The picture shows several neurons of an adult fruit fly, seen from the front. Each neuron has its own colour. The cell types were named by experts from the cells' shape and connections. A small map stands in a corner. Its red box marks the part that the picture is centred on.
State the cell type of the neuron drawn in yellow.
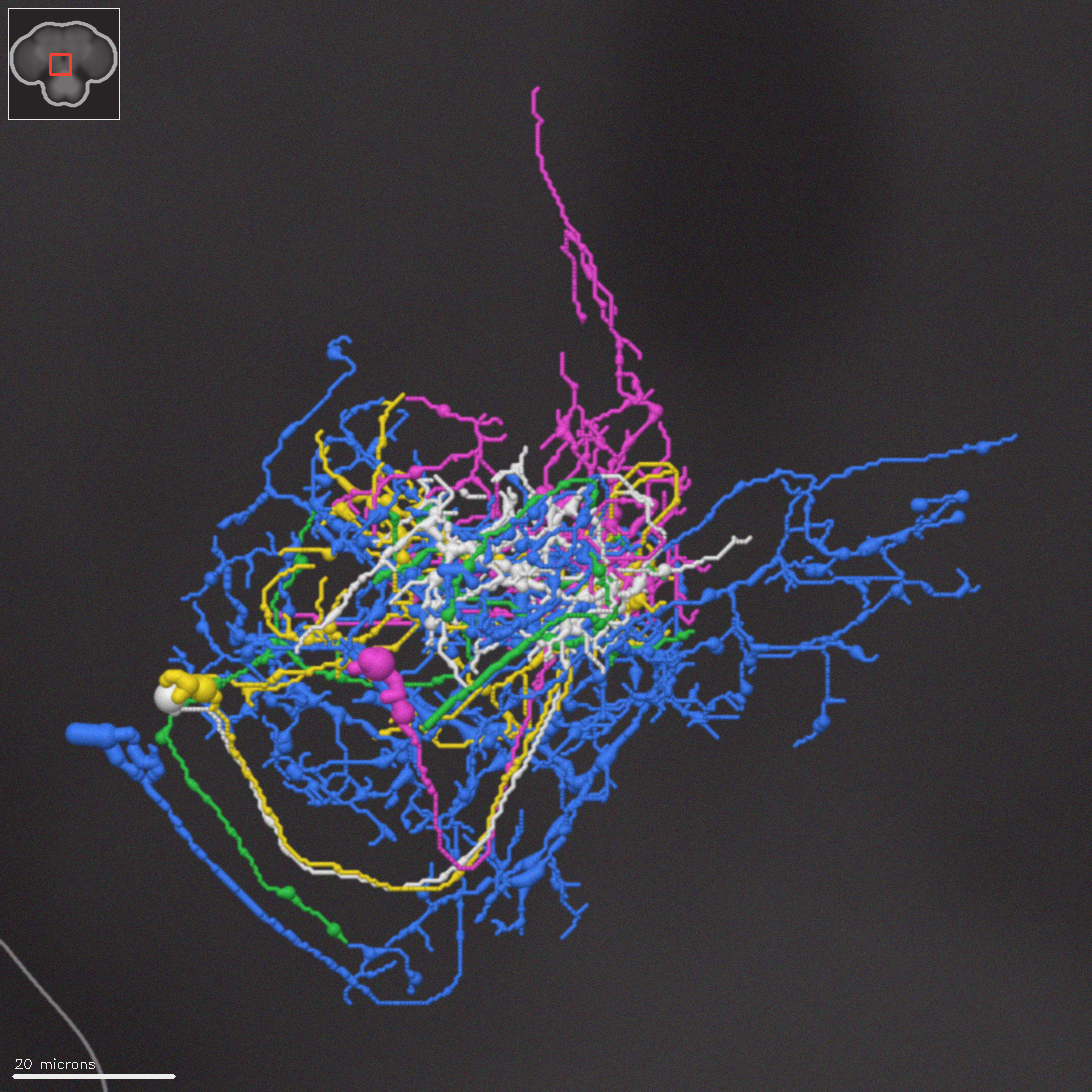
GNG320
